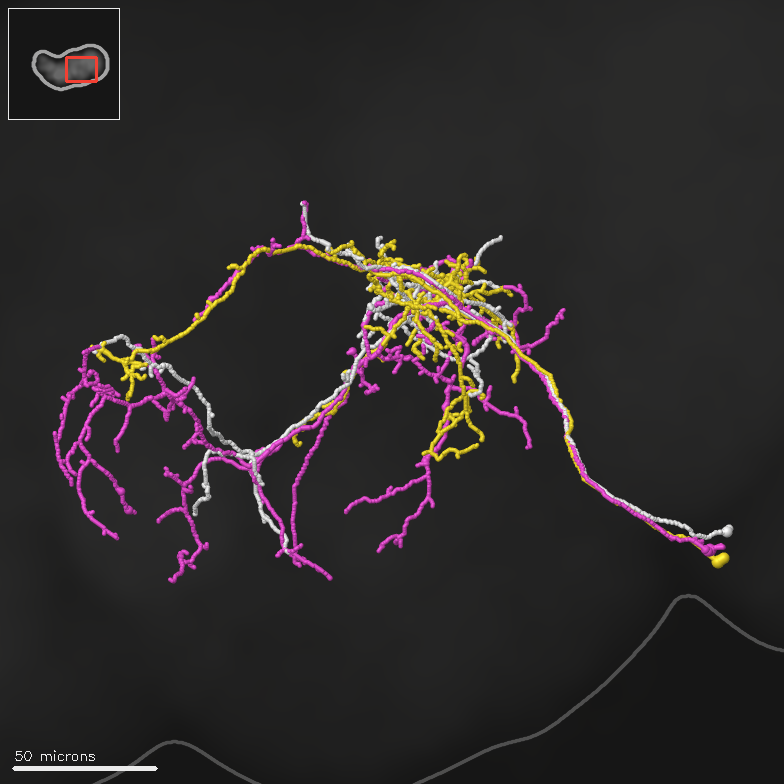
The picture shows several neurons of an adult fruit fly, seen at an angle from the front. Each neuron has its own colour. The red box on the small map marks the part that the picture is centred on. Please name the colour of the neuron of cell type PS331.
white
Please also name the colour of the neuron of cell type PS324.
magenta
